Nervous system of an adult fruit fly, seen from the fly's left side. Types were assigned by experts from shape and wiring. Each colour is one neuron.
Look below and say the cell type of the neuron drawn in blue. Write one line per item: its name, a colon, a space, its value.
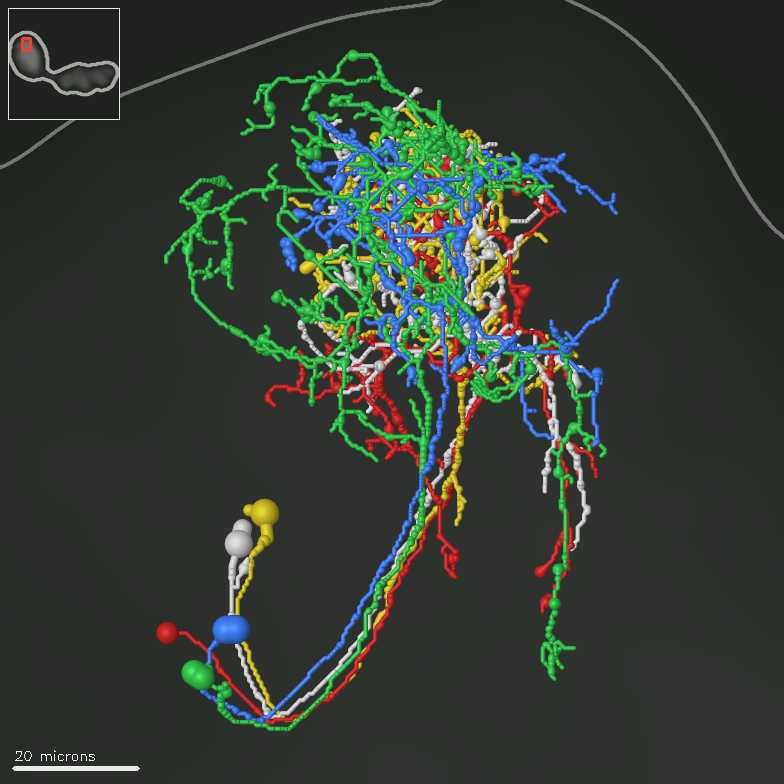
cell type: CB2154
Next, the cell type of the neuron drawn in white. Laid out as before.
cell type: CB4120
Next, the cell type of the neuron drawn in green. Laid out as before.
cell type: SLP198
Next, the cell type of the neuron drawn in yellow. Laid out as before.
cell type: SLP176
